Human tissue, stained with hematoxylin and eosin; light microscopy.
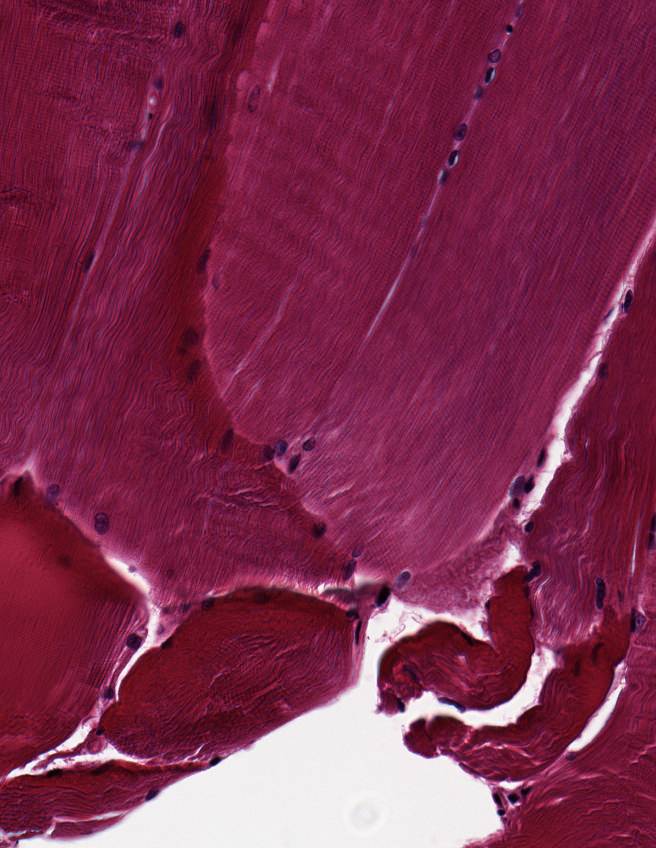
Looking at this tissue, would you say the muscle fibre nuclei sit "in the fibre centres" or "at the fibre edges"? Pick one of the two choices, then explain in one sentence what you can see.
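At the fibre edges. The nuclei are small, dark and oval and lie at the edges of the fibres rather than in their centres.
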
